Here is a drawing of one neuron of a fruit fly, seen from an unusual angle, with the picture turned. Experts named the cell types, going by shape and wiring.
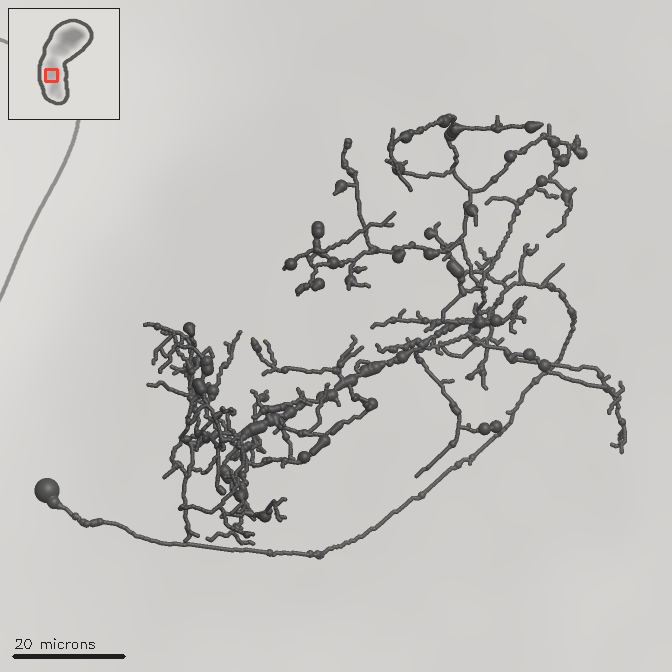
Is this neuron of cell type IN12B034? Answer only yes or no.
no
